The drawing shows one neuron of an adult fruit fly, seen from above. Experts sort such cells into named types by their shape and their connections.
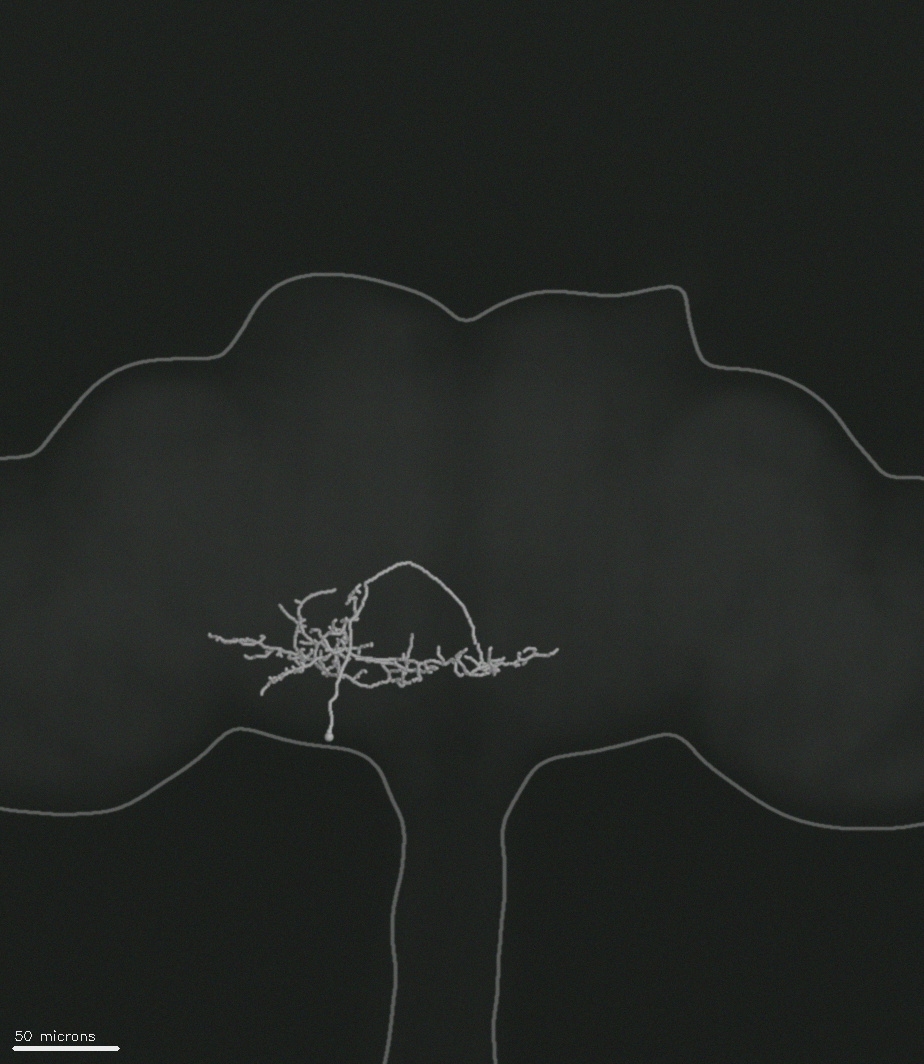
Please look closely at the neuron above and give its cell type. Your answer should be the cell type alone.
CB2408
